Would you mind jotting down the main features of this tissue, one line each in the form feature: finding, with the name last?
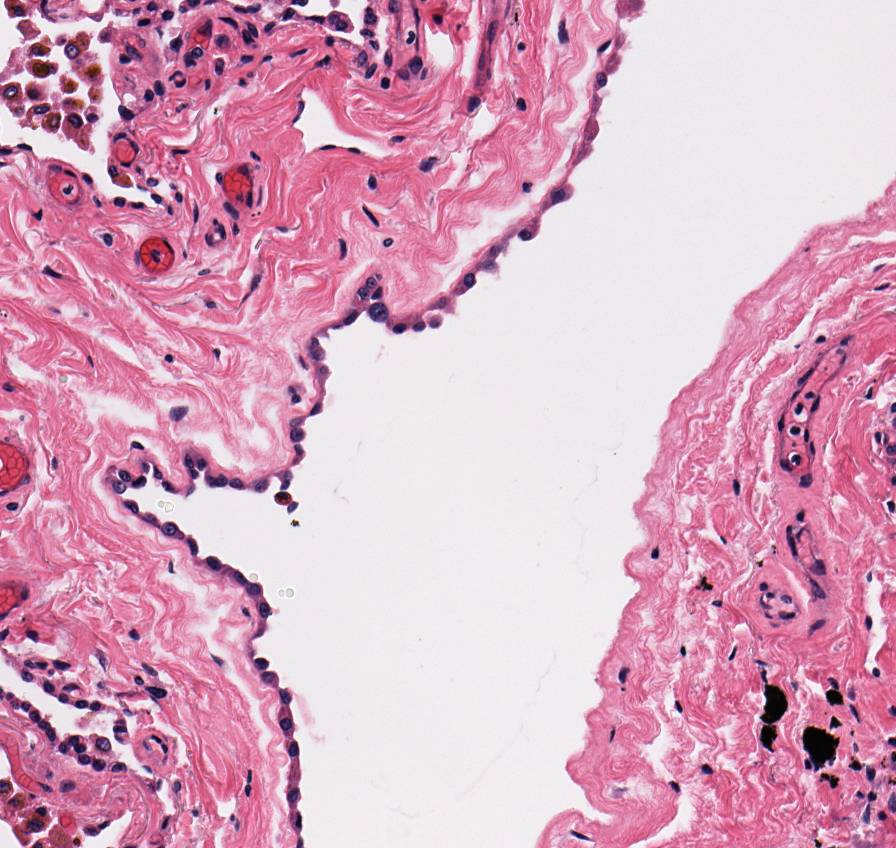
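Covering: left tissue's surface facing the empty space, one layer of flattened to cuboidal cells, round dark nuclei
Bulk: both masses mainly wavy pink collagen fibres, scattered small dark nuclei
Clusters: round cells with golden-brown granular cytoplasm, top-left corner
Pigment: coarse black deposits, lower right tissue
Tissue: lung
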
